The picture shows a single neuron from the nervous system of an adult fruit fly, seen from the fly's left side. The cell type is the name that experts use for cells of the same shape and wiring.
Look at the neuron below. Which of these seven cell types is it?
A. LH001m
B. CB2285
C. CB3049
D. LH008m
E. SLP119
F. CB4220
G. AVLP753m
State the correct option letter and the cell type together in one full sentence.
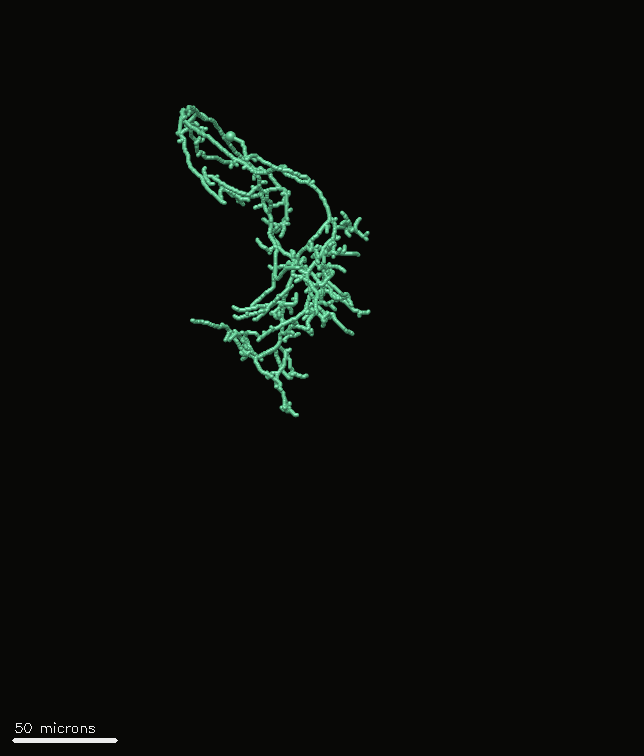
Under cell type, the neuron is listed as AVLP753m, option G.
